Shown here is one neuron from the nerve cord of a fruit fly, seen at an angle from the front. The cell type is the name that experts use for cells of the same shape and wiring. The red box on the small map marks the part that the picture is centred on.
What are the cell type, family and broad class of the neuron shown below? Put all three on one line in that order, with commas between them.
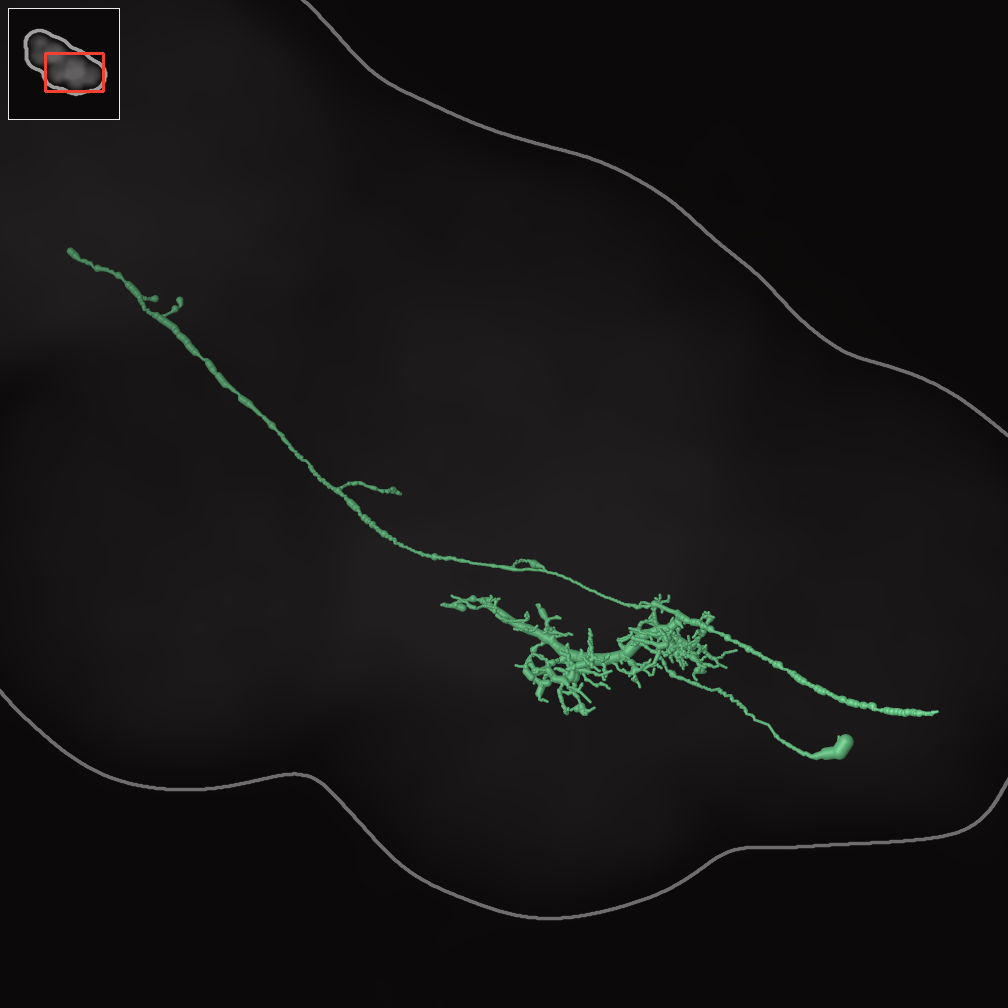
AN10B019, hemilineage 10B, ascending neuron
